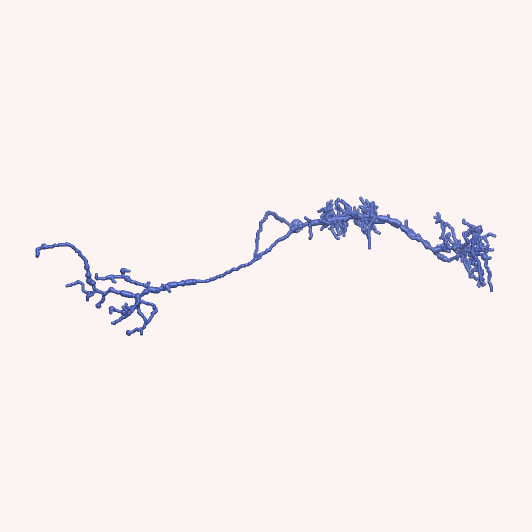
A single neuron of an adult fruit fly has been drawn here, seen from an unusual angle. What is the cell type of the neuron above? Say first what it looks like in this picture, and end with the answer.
The picture shows dozens of branch ends. As drawn here it is more than twice as wide as it is tall. It is a visual projection neuron. Its cell type is LPLC2.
